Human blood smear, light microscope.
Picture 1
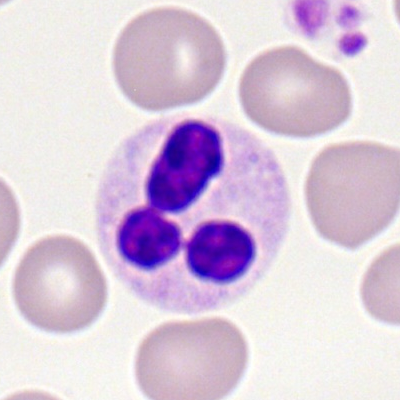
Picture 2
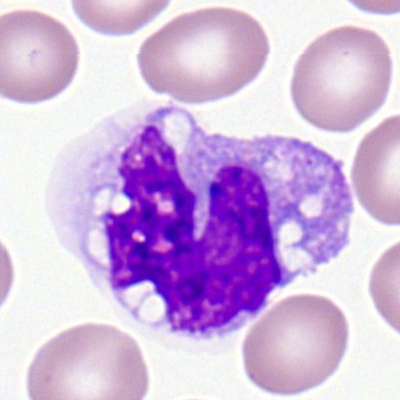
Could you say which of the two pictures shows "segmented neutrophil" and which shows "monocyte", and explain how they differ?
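Answer: picture 1 shows a segmented neutrophil, picture 2 a monocyte. The neutrophil's nucleus is divided into three separate lobes, while the monocyte's has a deep cleft running down into it from its upper edge.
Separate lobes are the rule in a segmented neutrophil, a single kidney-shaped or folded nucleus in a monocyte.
Chromatin is dark purple and coarsely clumped in the neutrophil, which shows no nucleoli, and deep purple in the monocyte. Both have plentiful cytoplasm: pale pinkish-lilac with fine, faint lilac granules in the neutrophil; pale grey-blue in the monocyte, with a fine, faint purplish dusting of granules on the right and a paler, clearer rim on the left.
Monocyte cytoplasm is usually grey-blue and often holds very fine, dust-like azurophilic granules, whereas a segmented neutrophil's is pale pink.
Several clear round vacuoles lie in the monocyte's cytoplasm, and none are seen in the neutrophil's.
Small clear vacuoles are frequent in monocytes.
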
